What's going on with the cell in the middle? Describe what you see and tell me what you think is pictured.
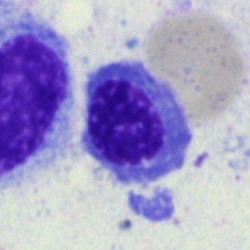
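The nucleus lies off-centre, towards the left side of the cell, and no nucleolus can be seen within it. The cytoplasm stains a medium blue and shows no visible granules. This cell is an erythroblast.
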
